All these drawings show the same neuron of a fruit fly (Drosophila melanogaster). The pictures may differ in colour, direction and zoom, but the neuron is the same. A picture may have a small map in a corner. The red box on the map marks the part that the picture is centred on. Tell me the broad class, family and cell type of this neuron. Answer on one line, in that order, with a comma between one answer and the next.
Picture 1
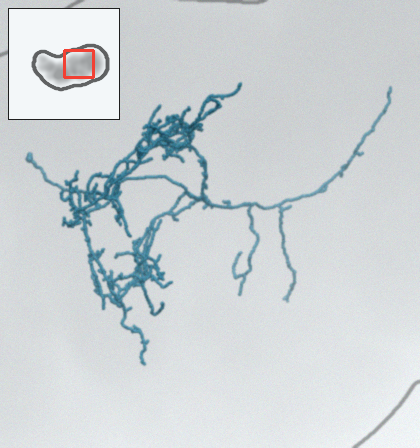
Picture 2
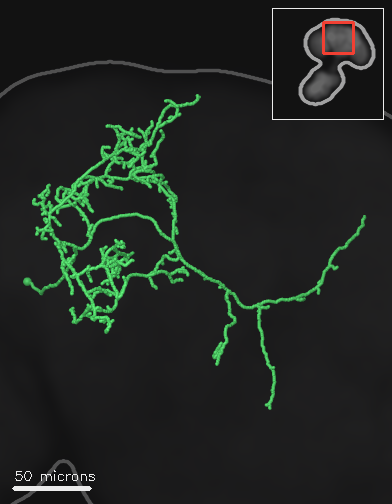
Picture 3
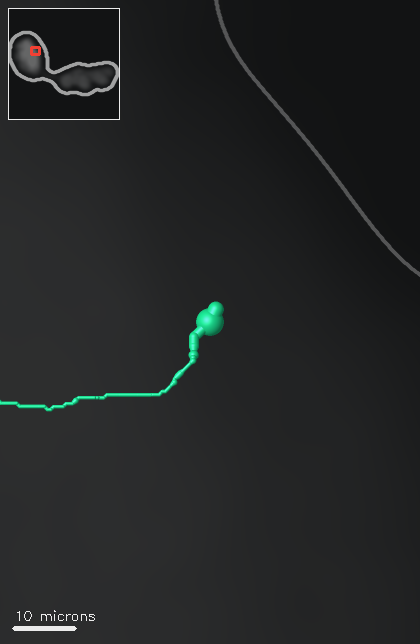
central-brain intrinsic neuron, hemilineage DL1_ventral, AVLP711m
